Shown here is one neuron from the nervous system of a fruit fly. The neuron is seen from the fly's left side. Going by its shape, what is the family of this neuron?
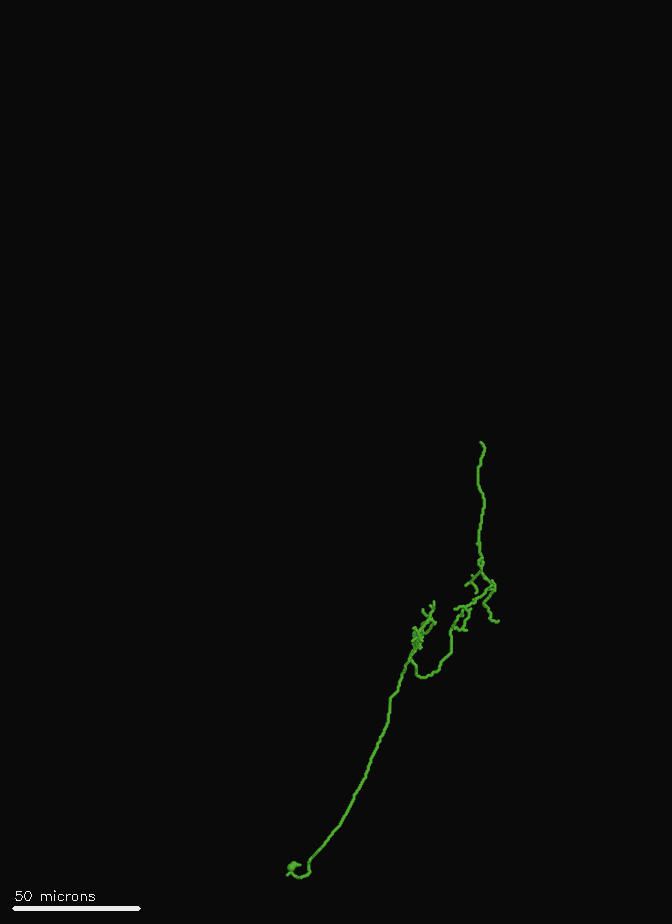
hemilineage MX3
